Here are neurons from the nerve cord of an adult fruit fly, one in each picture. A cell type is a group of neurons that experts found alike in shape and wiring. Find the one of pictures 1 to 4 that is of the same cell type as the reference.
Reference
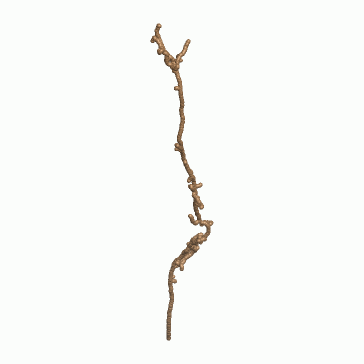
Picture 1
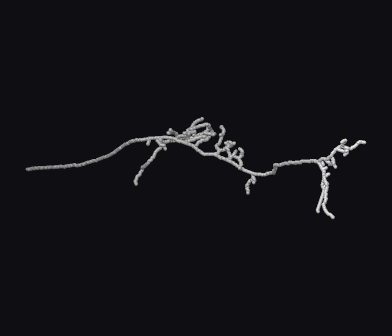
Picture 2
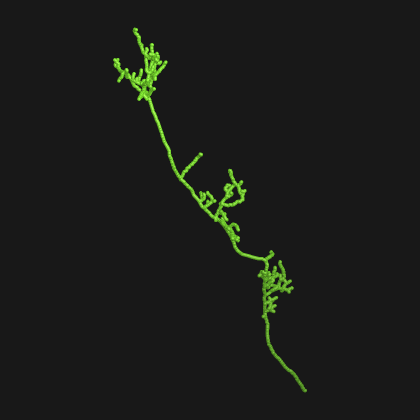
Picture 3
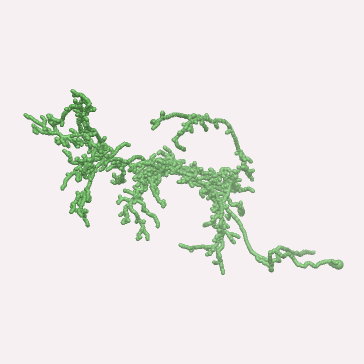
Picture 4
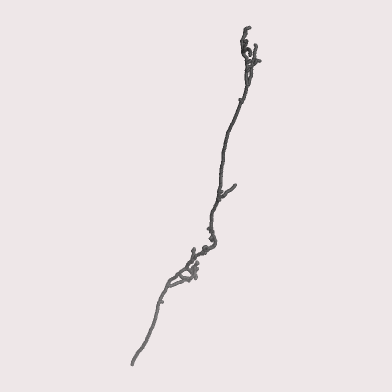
4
